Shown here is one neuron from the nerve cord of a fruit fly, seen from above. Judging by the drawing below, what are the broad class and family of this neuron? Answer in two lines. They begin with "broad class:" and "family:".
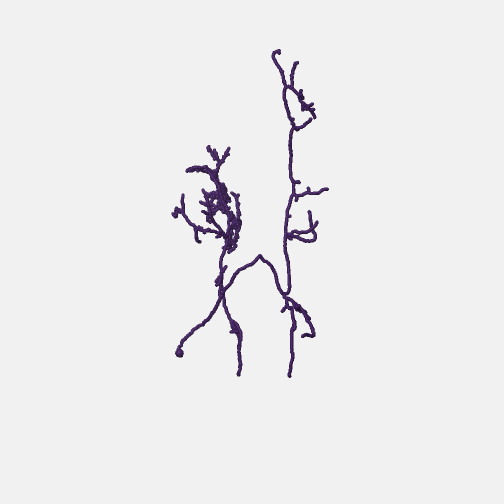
broad class: nerve-cord intrinsic neuron
family: hemilineage 08B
